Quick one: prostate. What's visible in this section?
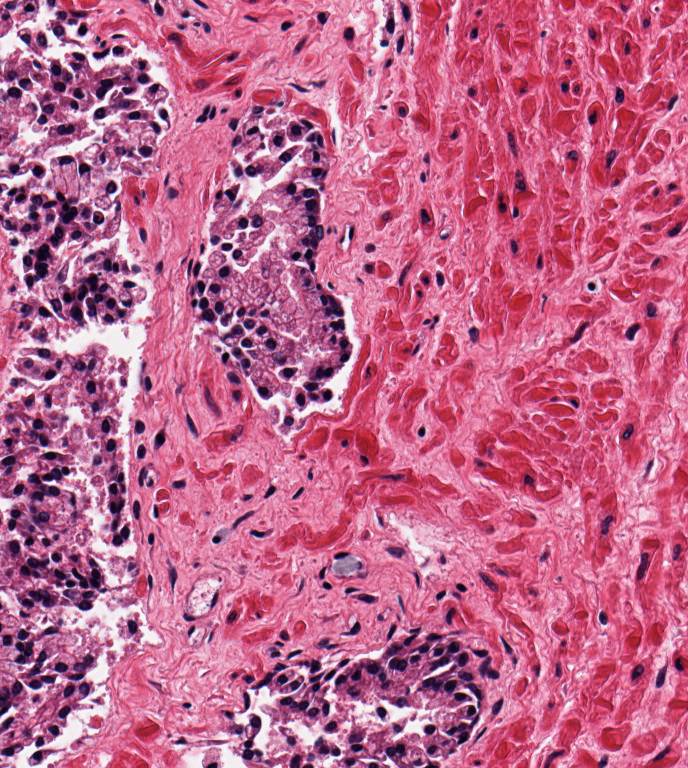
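You've got deeply eosinophilic smooth muscle bundles on the right, cut in varying directions rather than running in one parallel line. Separate nests of dark cells sit within the pink tissue, one upper centre, one bottom centre, and their nuclei are dark and closely crowded. On the left, irregular white spaces break up the cell groups.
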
